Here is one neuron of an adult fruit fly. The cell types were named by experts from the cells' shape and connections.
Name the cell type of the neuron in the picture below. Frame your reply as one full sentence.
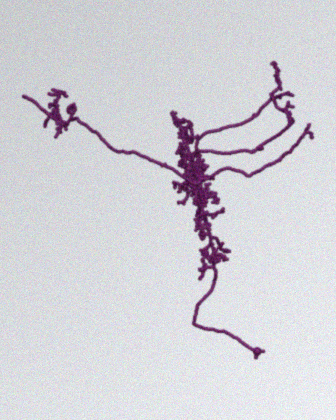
This neuron belongs to the cell type Y12.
